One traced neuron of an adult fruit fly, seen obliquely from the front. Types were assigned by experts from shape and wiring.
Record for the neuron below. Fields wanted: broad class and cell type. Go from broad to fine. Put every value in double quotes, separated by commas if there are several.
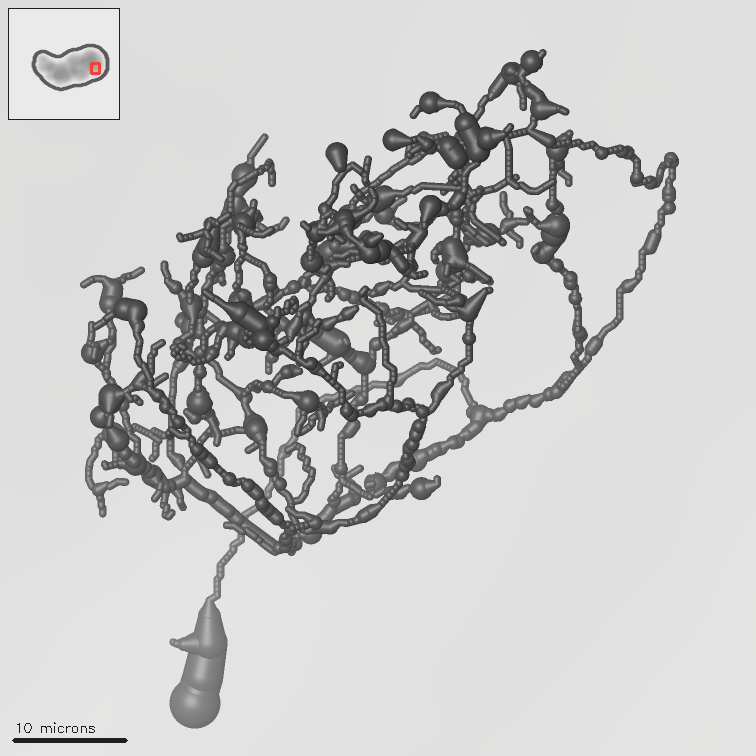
"central-brain intrinsic neuron", "CB3329"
